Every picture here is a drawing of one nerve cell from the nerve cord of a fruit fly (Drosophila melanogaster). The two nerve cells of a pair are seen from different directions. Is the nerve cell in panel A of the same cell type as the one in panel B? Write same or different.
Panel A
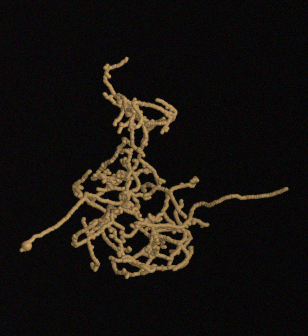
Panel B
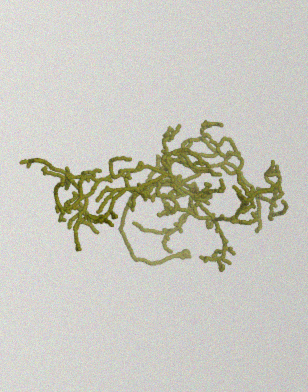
same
